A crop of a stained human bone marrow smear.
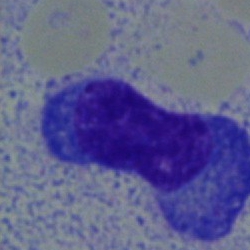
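Plasma cell, centre of a stained human bone marrow smear under the light microscope. The cell is elongated, running from upper left to lower right. Cytoplasm shows at both ends of the nucleus, on the left and at the lower right. The chromatin stains dark purple and looks dense, and the plasma cell's cytoplasm is deep blue.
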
